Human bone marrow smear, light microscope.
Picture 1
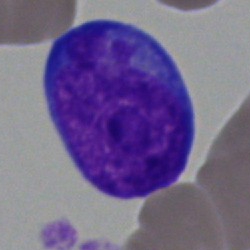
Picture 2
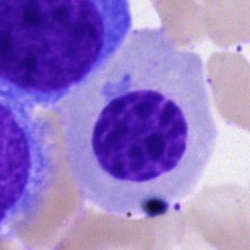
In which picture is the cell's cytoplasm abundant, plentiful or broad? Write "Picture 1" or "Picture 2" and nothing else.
Picture 2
